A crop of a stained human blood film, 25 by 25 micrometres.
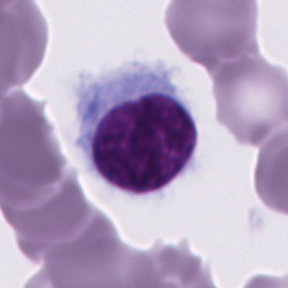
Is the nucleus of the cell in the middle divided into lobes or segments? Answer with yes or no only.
No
